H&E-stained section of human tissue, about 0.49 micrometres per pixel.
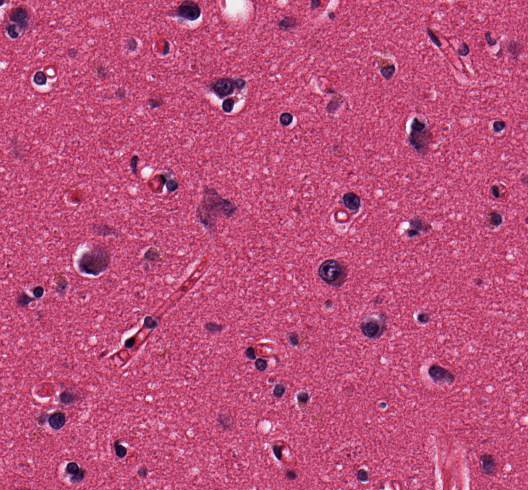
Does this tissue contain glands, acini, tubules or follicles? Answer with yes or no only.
No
